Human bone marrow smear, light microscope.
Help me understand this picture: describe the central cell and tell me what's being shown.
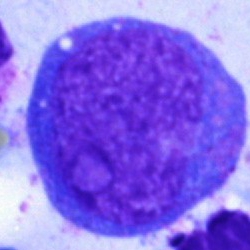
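Note the speckled, granular chromatin without dense dark blocks, and the pale, rounded nucleolus at the lower left of the nucleus. Deep blue cytoplasm rims it all round, with a few small clear vacuoles at the upper left edge. So, a promyelocyte.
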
